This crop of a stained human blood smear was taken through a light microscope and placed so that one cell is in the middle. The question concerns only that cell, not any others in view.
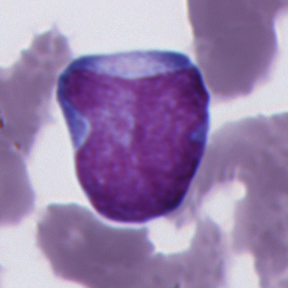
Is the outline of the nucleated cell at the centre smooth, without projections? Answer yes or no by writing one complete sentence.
Yes, the edge of the cell is even, with no ragged parts or projections.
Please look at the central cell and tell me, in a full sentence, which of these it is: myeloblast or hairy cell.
Where the crop is centred, there is a myeloblast.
